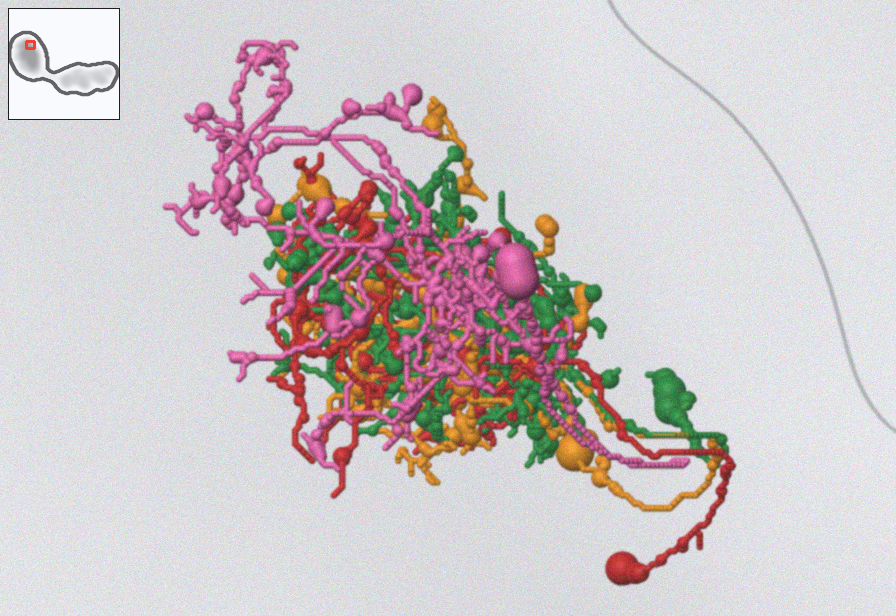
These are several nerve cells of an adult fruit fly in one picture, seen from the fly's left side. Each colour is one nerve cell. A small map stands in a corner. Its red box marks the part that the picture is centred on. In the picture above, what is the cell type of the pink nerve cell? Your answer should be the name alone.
LHPV4a8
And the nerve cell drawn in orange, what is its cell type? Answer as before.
LHPV4a9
